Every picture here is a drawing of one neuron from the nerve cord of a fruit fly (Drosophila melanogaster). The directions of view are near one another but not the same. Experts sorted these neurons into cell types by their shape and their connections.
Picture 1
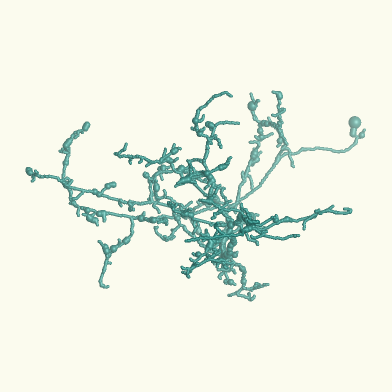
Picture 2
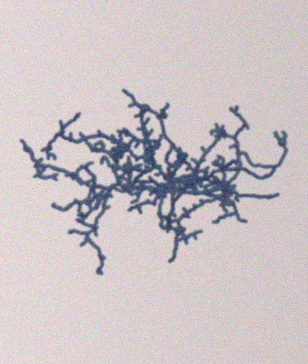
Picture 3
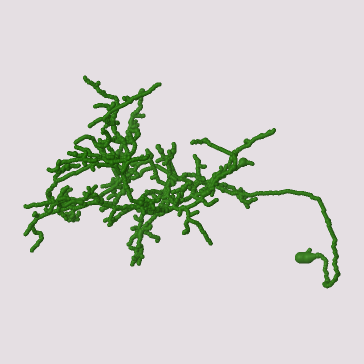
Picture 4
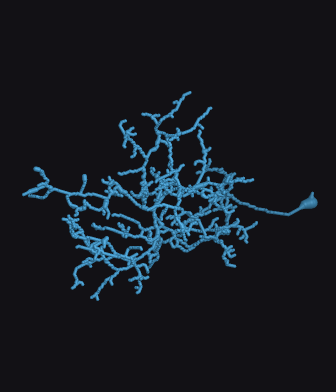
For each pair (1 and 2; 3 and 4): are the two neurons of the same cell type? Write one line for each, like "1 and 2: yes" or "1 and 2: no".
1 and 2: yes
3 and 4: yes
